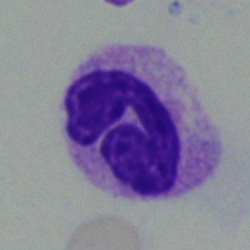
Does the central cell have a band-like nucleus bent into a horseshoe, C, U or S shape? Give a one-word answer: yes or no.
Yes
